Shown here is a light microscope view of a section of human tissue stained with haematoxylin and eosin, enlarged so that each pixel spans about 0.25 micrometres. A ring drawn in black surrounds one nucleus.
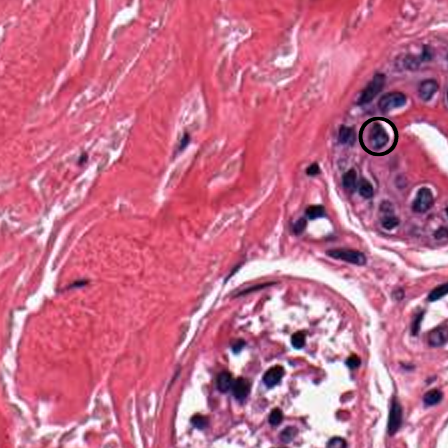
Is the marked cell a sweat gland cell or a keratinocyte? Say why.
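The marked cell is a sweat gland cell. The nucleus is oval and dark, about the same size as the other nuclei in this cluster. A thin pale crescent edges part of the nucleus. The cytoplasm is pink, and its border with neighbouring cells is not clearly visible.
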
